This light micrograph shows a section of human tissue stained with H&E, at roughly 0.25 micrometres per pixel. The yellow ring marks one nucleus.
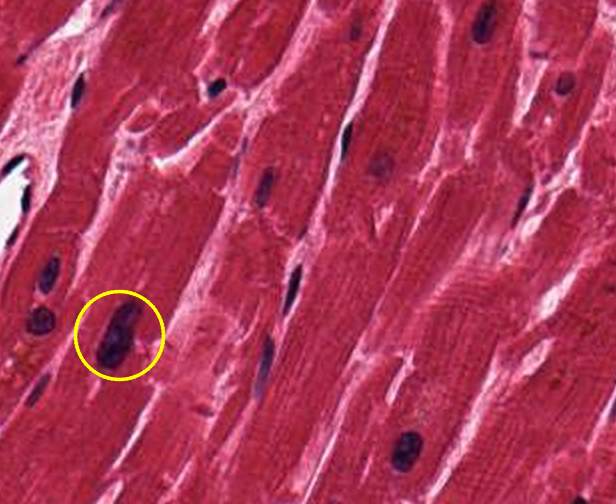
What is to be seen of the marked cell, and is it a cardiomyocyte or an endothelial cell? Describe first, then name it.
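The nucleus is oval and elongated, with its long axis running along the length of the fibre. The nucleus stains dark purple but not evenly; darker clumps are visible within it. The nucleus sits in the middle of the fibre's width, with cytoplasm on both sides, not pressed to the fibre's edge. The cytoplasm is pink-red and fills the long fibre above and below the nucleus. The fibre runs diagonally across the field, lying side by side and parallel with neighbouring fibres, separated from them by thin pale clefts. The marked nucleus belongs to a cardiomyocyte.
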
